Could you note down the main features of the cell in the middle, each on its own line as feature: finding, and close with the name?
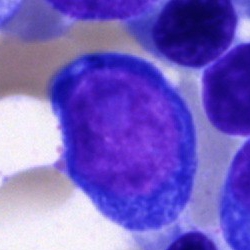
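Nucleus: fills most of the cell
Chromatin: finely granular, evenly spread
Cytoplasm: deep blue
Rim: widest along the lower right side
Name: proerythroblast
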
